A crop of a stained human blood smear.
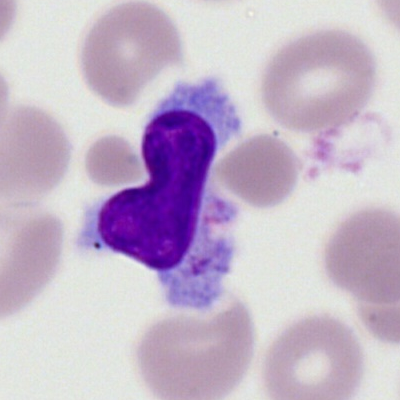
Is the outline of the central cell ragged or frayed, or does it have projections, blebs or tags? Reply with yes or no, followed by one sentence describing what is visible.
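Yes. The outer edge of the cytoplasm is ragged and irregular.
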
